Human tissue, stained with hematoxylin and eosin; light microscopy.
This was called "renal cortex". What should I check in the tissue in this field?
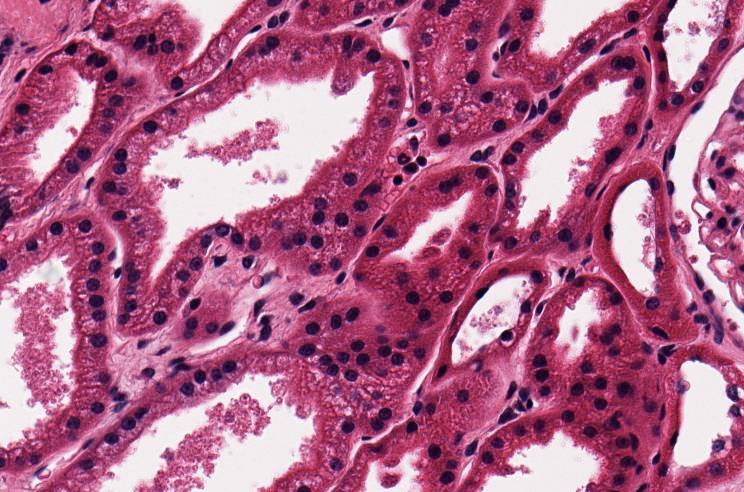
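Taking the picture point by point, its tubules match renal cortex.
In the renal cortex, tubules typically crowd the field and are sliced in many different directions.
Each tubule here is lined by a single layer of cuboidal to low columnar cells. Those cells carry abundant, strongly eosinophilic, granular cytoplasm, and their luminal border is ragged and fuzzy instead of smooth. Their nuclei are round, dark and fairly uniform, one to a cell.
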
